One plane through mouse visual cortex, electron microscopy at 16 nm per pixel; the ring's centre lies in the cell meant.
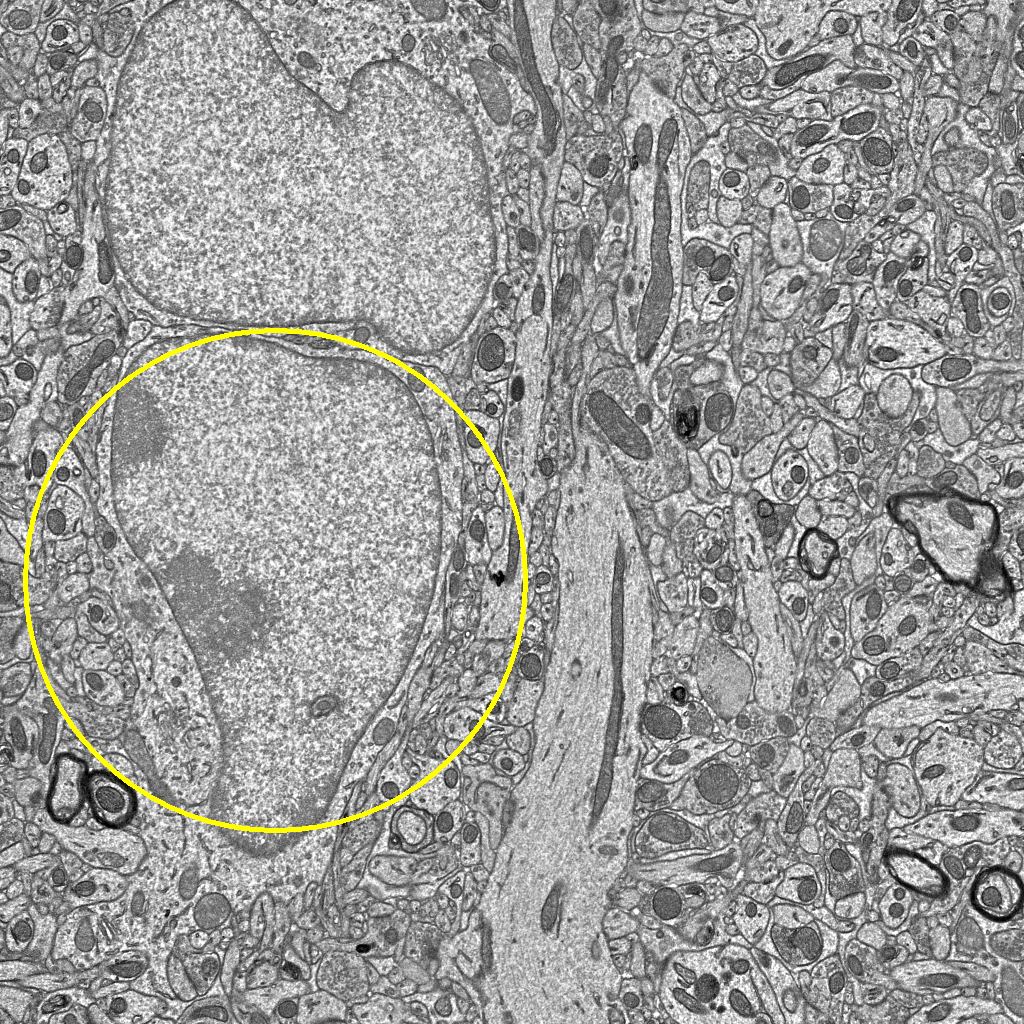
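Astrocyte. The nucleus is pale and elongated, tapering toward the bottom of the picture, and fills most of the area inside the ring. Its envelope runs as a smooth line with no deep folds. Two large, dark, irregular patches of chromatin lie in the left half of the nucleus.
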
